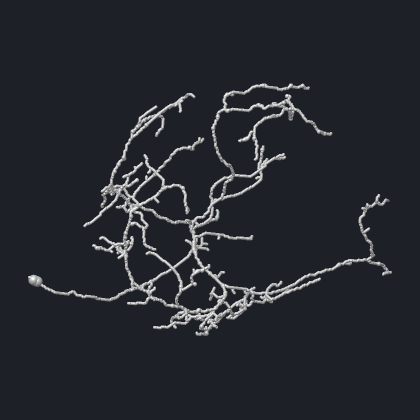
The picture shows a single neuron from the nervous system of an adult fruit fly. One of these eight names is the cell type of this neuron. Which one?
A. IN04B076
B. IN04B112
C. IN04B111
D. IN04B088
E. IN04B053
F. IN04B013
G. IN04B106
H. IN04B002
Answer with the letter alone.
D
